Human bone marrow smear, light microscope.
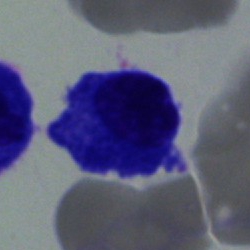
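Plasma cell, middle of the smear. First, the outline is irregular and ragged, not smooth and round. Second, the whole cell stains an intense deep blue-purple, with no pale cytoplasm rim. Third, the darkest, densest staining lies in the upper right part. Last, a few small pinkish-red specks sit at the top edge.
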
